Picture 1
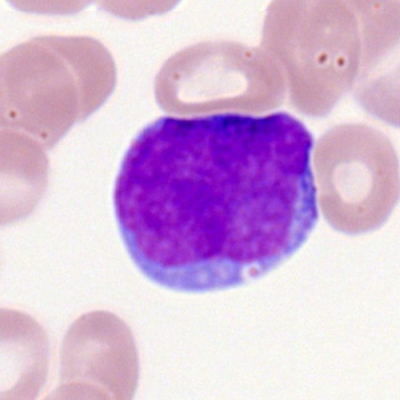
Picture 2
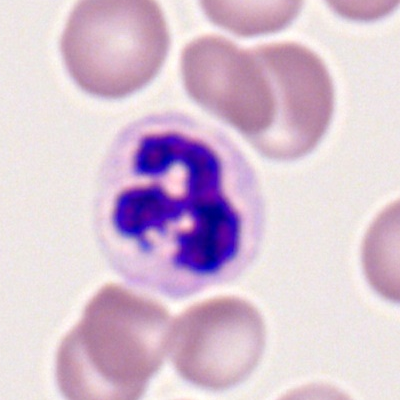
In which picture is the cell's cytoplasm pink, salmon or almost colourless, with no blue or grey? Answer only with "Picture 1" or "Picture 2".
Picture 2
